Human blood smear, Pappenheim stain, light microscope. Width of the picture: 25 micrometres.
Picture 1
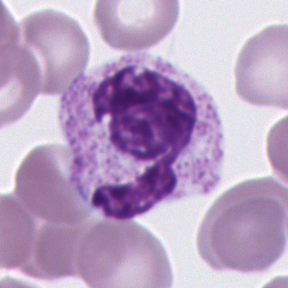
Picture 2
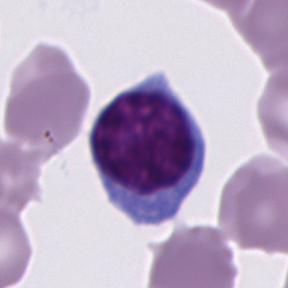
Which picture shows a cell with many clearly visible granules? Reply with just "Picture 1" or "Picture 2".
Picture 1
